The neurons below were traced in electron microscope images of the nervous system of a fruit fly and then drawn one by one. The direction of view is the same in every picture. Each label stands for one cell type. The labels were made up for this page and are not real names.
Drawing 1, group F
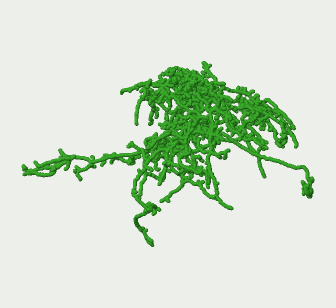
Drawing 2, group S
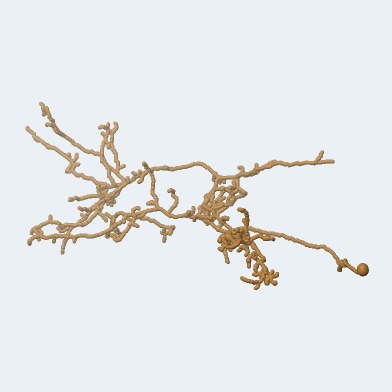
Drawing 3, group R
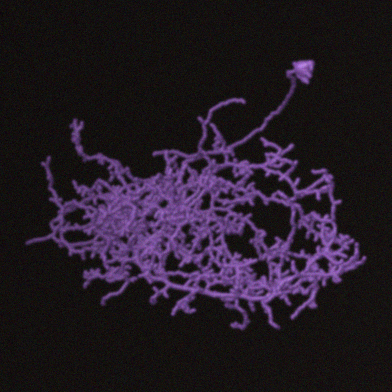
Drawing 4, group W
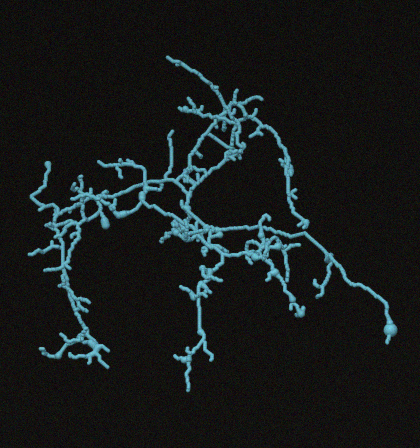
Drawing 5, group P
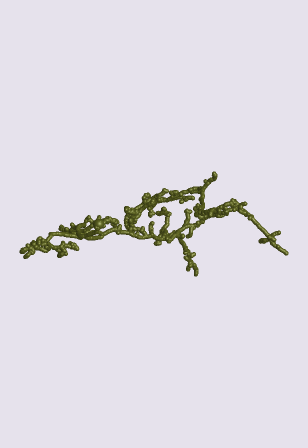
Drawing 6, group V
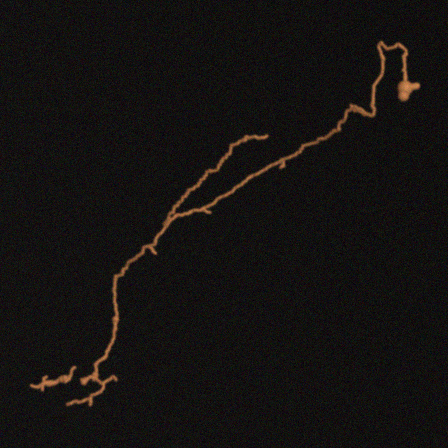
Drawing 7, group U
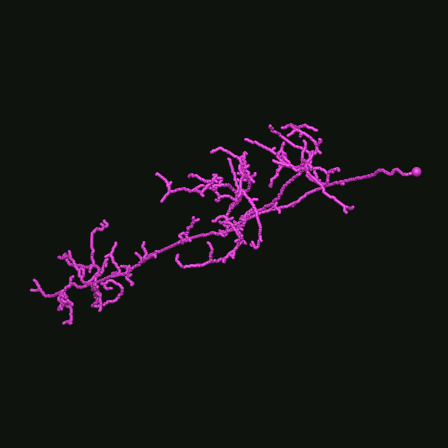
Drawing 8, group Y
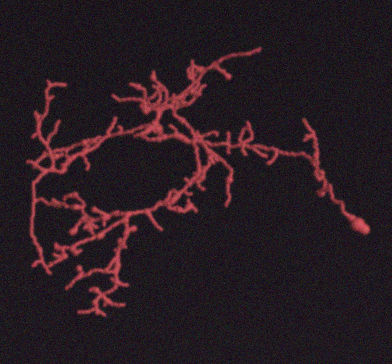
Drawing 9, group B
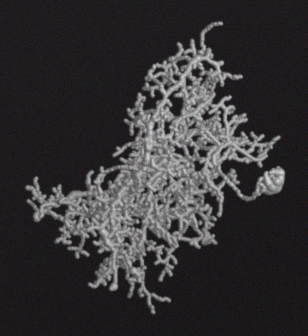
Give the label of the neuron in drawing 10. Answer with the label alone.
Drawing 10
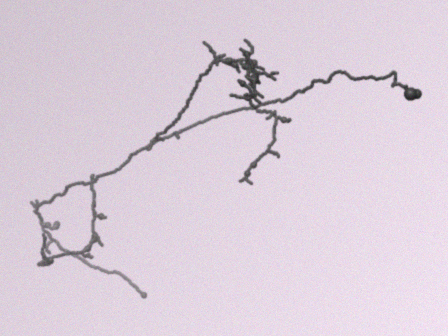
group V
